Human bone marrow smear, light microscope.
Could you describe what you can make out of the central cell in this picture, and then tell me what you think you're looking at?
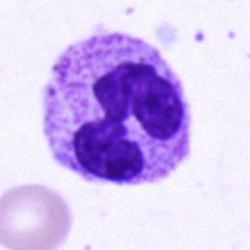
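Look first at the chromatin: it is dense and dark purple, and you won't find any nucleoli in the nucleus. Now move out to the cytoplasm, where fine lilac granules are scattered throughout and no vacuoles appear. So the cell you are looking at is a segmented neutrophil.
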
